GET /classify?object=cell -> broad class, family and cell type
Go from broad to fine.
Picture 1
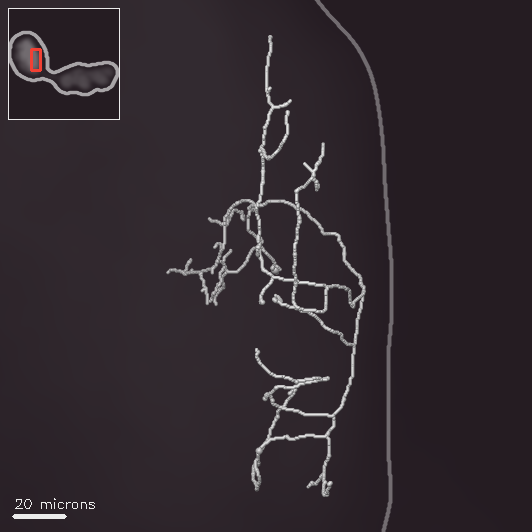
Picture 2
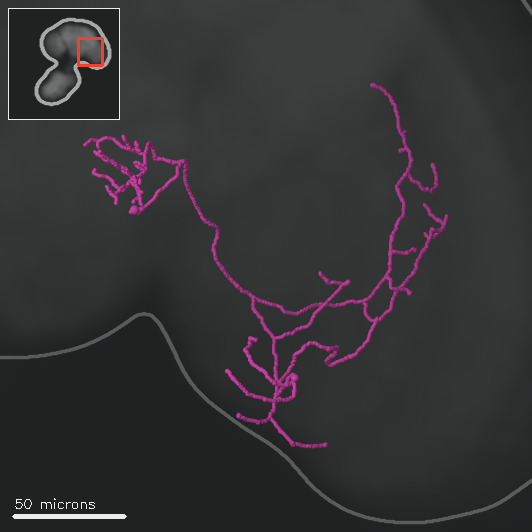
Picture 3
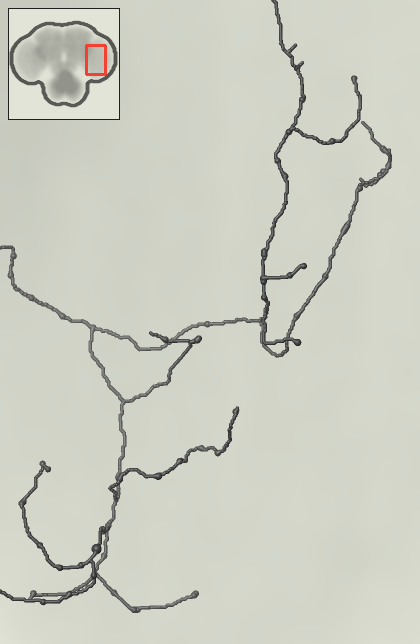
visual centrifugal neuron; LPT; LPT113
